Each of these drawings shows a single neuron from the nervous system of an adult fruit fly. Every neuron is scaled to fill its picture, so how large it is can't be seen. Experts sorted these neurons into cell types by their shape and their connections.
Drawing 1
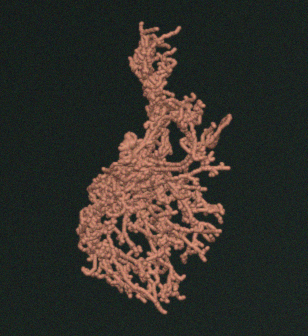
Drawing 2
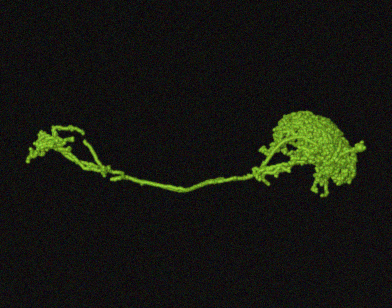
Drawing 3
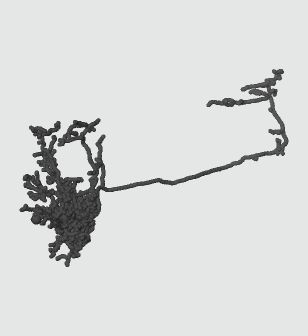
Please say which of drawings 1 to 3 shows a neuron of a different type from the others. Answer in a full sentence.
Drawing 3 shows a neuron of another cell type.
